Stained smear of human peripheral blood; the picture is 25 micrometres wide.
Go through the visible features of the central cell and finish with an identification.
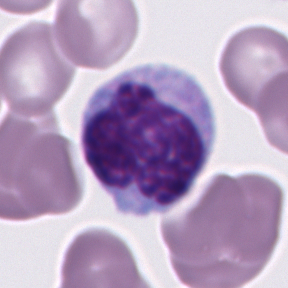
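The cell measures about 13 by 12 micrometres, and its nucleus about 11 micrometres across. The nucleus lies toward the left, where the rim of cytoplasm is thinnest. Its chromatin is dark purple and coarsely clumped, with small paler gaps between the clumps. The cytoplasm is pale blue-grey and shows only a fine, faint lilac granularity. This is a monocyte.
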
